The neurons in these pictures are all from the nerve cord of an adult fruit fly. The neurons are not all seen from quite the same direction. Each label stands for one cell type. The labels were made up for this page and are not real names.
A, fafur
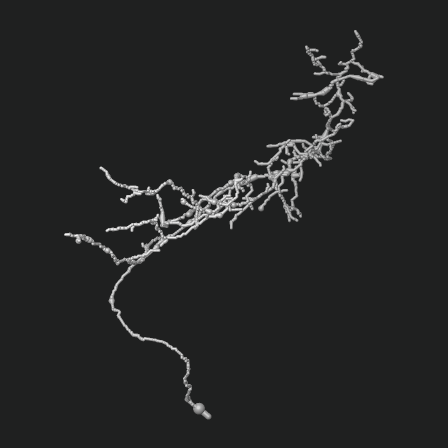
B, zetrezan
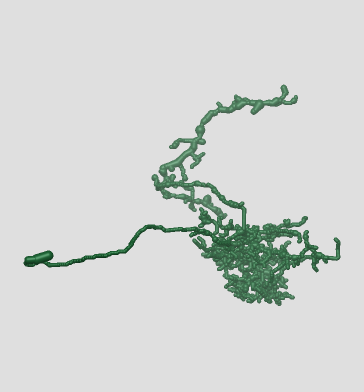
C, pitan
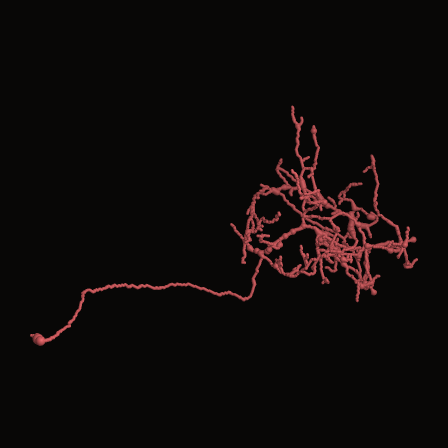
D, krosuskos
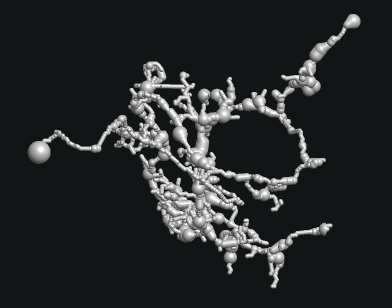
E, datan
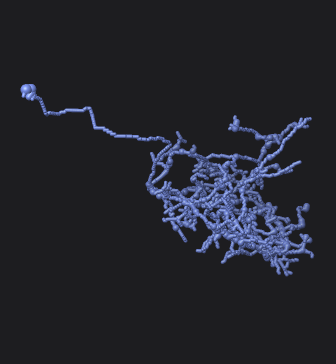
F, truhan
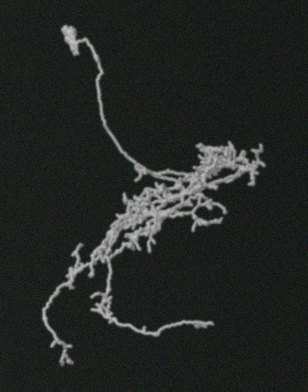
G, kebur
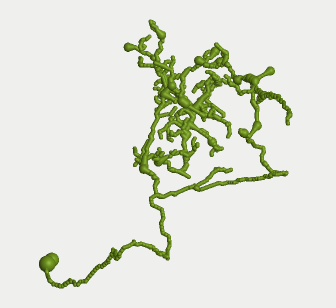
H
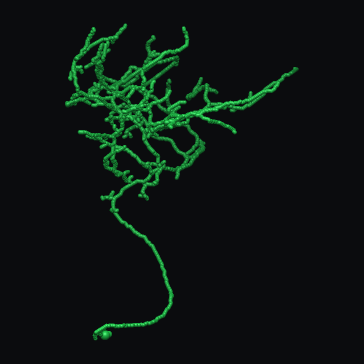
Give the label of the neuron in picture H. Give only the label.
pitan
